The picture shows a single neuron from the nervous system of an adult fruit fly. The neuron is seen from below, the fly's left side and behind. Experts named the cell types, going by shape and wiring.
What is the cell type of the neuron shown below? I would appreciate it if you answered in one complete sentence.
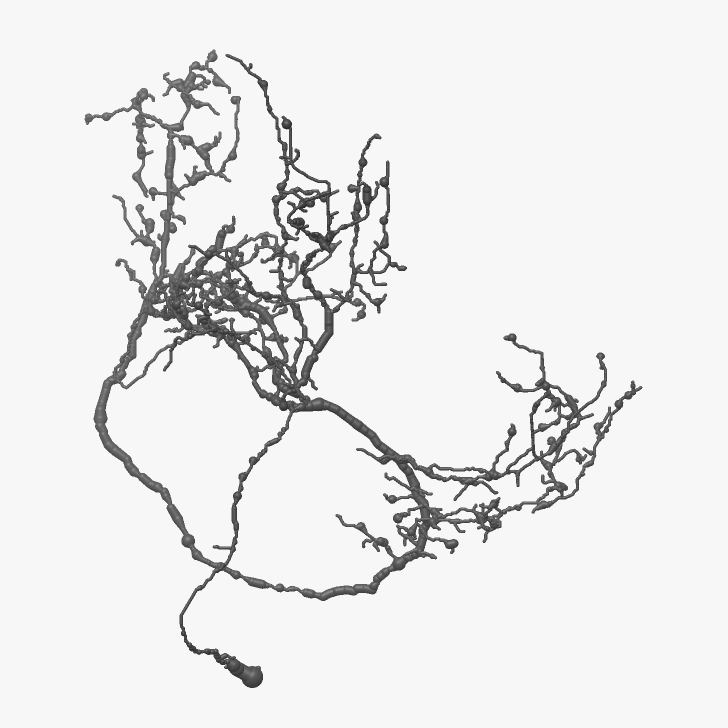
The cell type given to this neuron is GNG523.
